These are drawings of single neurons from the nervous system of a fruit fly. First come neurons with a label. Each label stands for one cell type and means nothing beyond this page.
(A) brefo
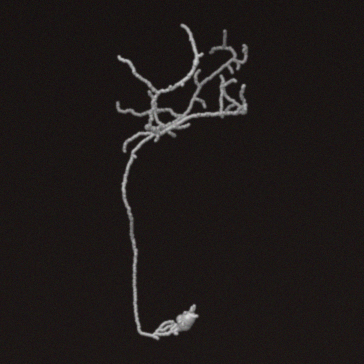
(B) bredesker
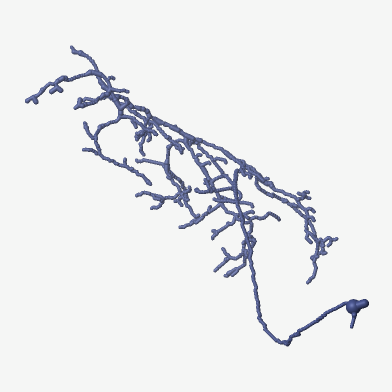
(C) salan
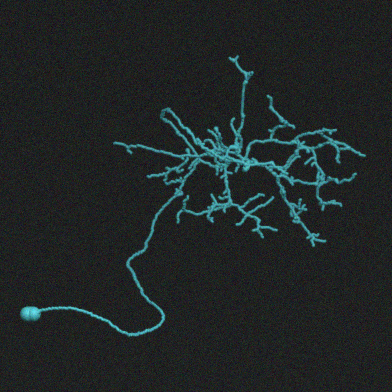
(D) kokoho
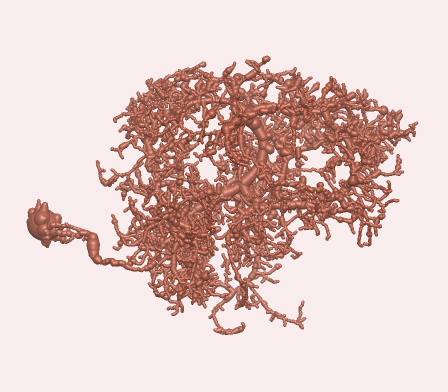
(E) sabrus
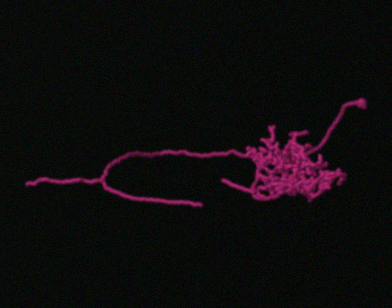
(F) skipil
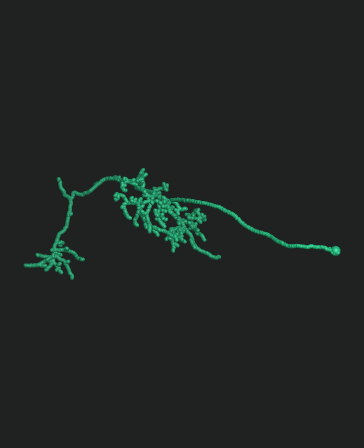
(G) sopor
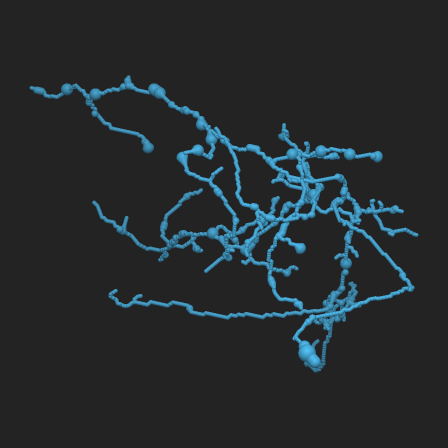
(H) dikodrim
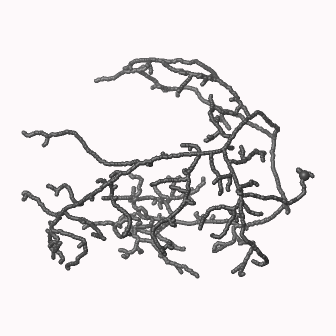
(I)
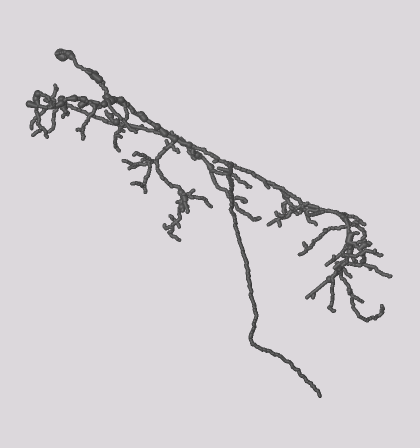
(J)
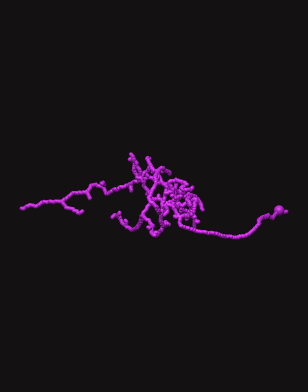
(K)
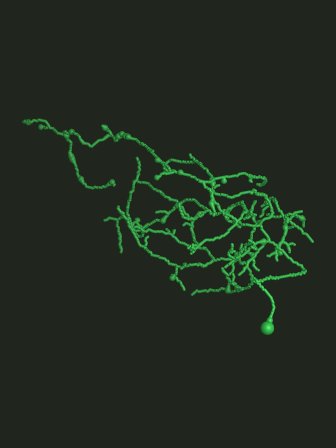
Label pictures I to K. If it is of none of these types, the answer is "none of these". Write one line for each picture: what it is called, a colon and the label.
I: bredesker
J: sopor
K: sopor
